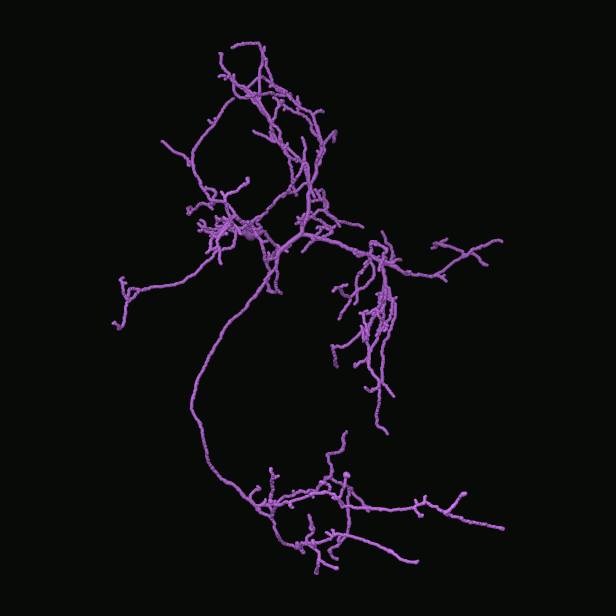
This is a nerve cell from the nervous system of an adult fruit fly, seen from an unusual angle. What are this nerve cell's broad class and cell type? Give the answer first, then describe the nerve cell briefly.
It is a central-brain intrinsic neuron. Its cell type is PVLP203m. The picture shows dozens of branch ends. In this view it is taller than it is wide.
